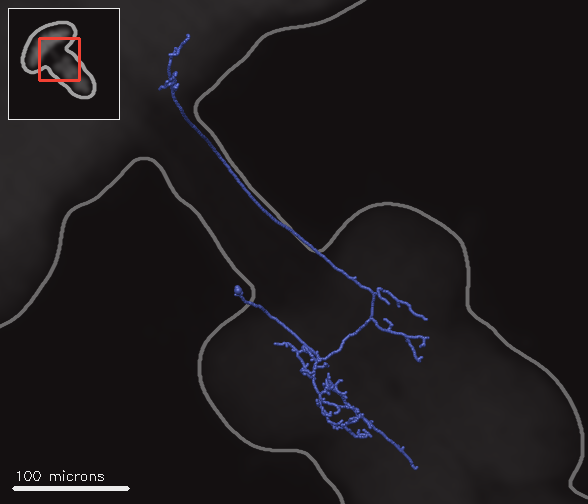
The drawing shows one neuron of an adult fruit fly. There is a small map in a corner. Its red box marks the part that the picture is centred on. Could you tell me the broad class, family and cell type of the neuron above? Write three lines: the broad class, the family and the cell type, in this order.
ascending neuron
hemilineage 07B
AN07B082_c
